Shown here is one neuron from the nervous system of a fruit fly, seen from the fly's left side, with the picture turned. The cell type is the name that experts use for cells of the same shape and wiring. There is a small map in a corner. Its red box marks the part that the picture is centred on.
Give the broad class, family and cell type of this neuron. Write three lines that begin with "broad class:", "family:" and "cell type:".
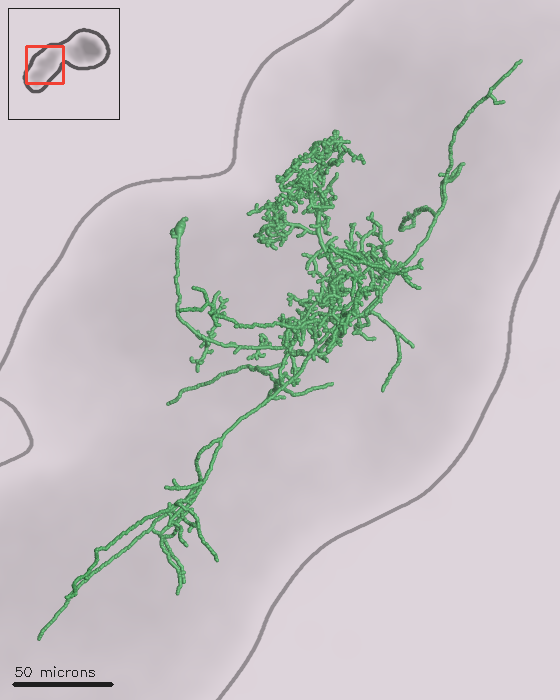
broad class: nerve-cord intrinsic neuron
family: hemilineage 06B
cell type: IN06B016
